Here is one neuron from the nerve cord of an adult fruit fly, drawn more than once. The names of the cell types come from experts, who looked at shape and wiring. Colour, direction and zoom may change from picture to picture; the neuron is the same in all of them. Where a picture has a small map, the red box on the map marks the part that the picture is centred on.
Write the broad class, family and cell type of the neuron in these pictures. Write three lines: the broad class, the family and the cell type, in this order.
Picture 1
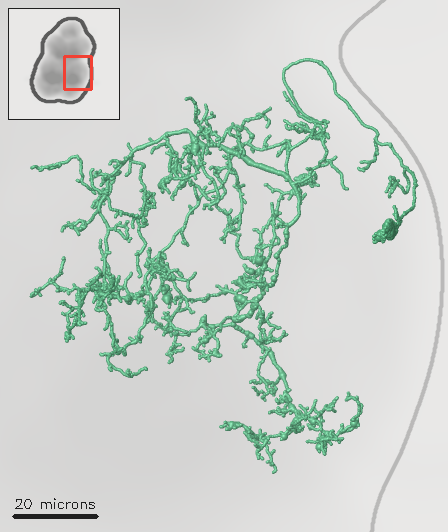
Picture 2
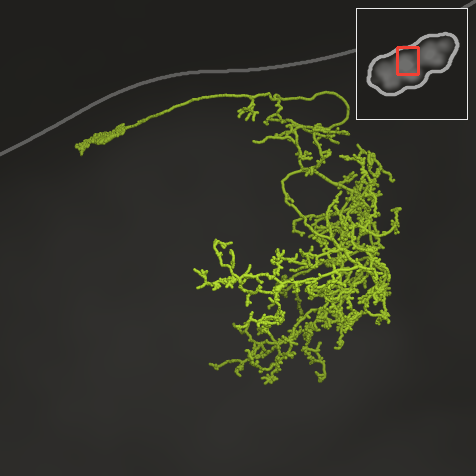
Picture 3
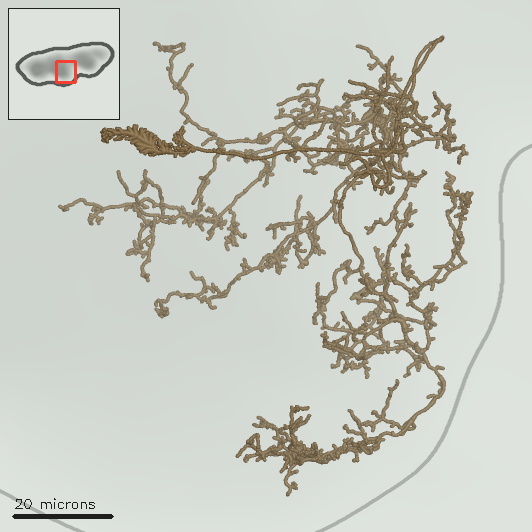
nerve-cord intrinsic neuron
hemilineage 19A
IN19A048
